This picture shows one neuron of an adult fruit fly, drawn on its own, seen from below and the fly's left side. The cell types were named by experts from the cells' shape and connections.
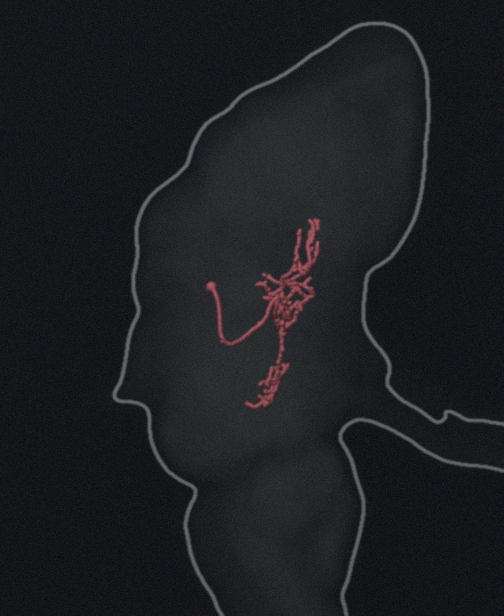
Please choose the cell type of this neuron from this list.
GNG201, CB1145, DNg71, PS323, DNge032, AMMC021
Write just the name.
AMMC021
